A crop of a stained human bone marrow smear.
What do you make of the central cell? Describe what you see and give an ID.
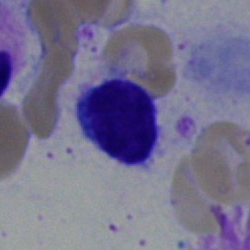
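The nucleus occupies nearly the entire cell, and no nucleoli are visible within it. Cytoplasm is scant and forms no distinct pale rim around the nucleus. No granules can be seen anywhere in the cell. This cell is a lymphocyte.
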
